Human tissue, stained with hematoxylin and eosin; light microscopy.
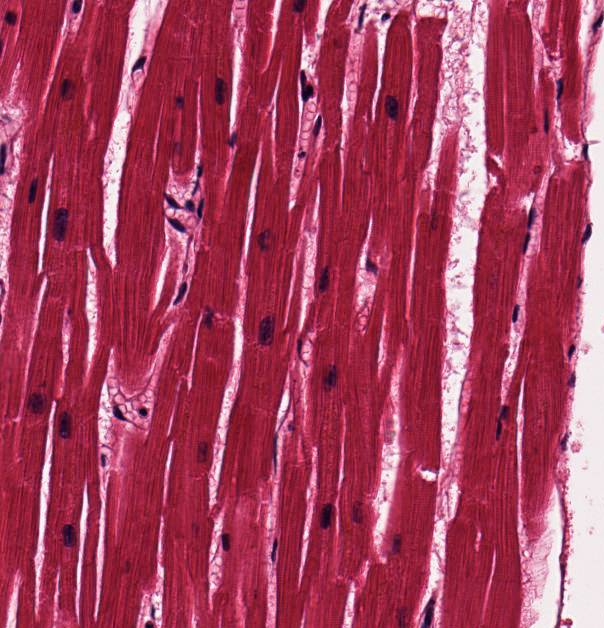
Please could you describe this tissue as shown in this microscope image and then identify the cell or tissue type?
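Muscle fibres run roughly vertically and parallel to one another across the whole field. Their cytoplasm stains deep pink-red and shows fine lengthwise lines, and their oval nuclei lie in the centre of the fibres. Between the fibres lie nuclei that are smaller, darker and more elongated than the muscle nuclei. This is the atrial appendage of the heart.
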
